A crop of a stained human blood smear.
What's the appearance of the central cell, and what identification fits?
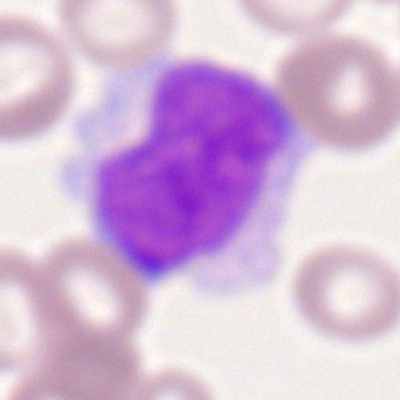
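Nucleus fills most of cell. Chromatin deep purple, mottled: paler patches among darker areas. Cytoplasm pale lilac-blue; mostly left of nucleus and below it to the right, little at top. Monocyte.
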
